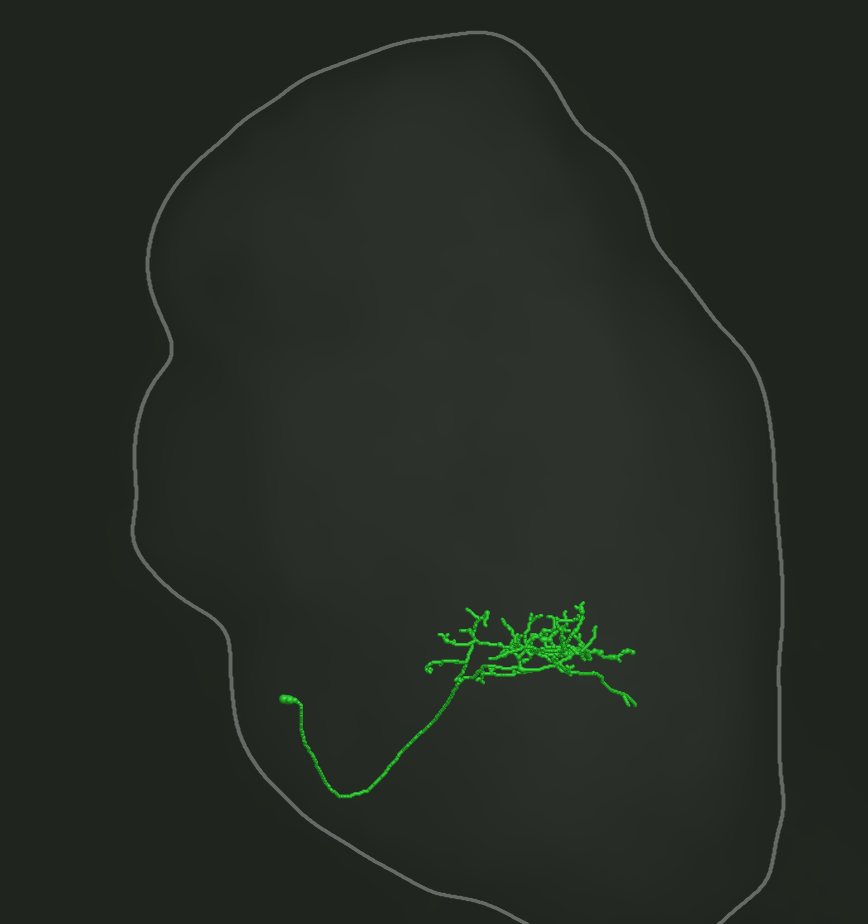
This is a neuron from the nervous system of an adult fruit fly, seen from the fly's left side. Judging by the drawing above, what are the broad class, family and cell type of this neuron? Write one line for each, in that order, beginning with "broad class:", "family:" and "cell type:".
broad class: central-brain intrinsic neuron
family: hemilineage MD3
cell type: GNG635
